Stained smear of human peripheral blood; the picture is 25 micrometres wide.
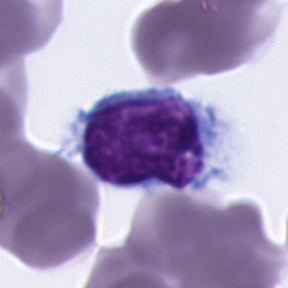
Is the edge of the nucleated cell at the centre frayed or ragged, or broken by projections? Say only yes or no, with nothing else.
Yes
